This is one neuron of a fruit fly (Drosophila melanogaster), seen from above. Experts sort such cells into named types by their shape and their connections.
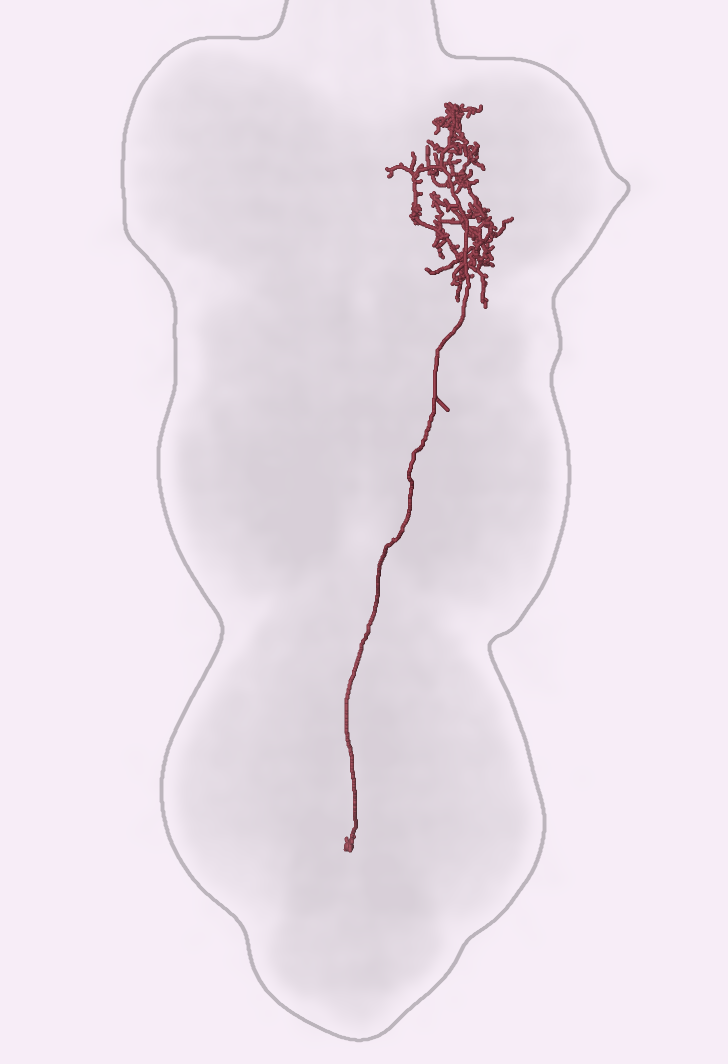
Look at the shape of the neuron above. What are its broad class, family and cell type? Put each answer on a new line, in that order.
nerve-cord intrinsic neuron
hemilineage 06B
IN06B040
